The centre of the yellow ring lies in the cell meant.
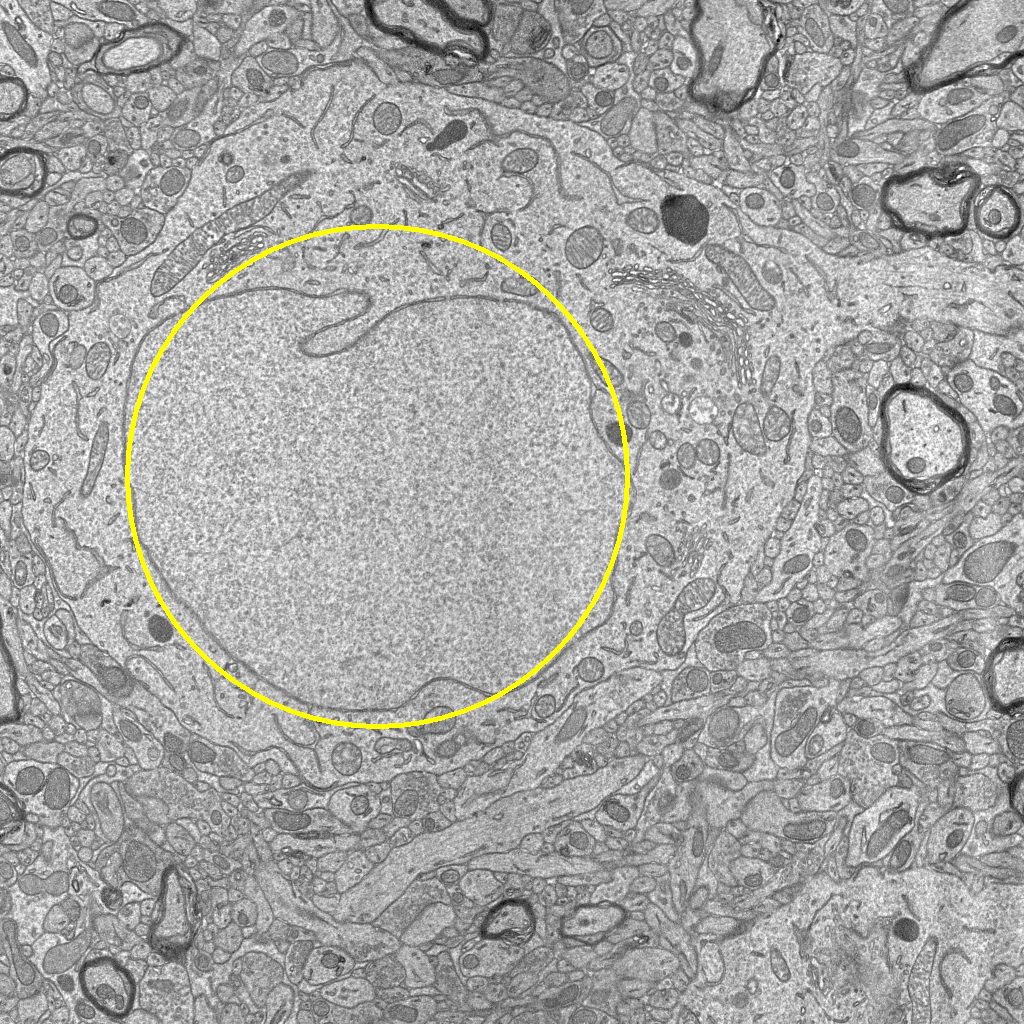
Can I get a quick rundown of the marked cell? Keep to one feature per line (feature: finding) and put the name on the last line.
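Nucleus: round, whole, just inside the ring
Envelope: a single deep, narrow inward fold at the top
Nucleolus: none in this plane
Mitochondrion: long, in the cytoplasm at the nucleus's upper left
Name: excitatory neuron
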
